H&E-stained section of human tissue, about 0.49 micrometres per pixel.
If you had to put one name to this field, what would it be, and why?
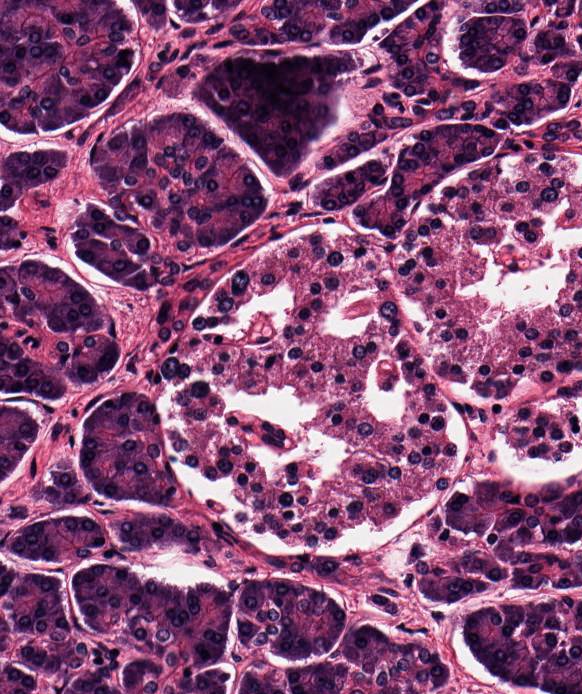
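It's mostly exocrine pancreas: many rounded nests of darkly stained cells, separated by thin pink septa. The cells in those nests have deep purple cytoplasm.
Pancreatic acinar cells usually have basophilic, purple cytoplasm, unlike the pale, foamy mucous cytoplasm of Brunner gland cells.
In the centre sits a large rounded cluster of paler, pinker cells, with irregular white clefts inside it.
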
